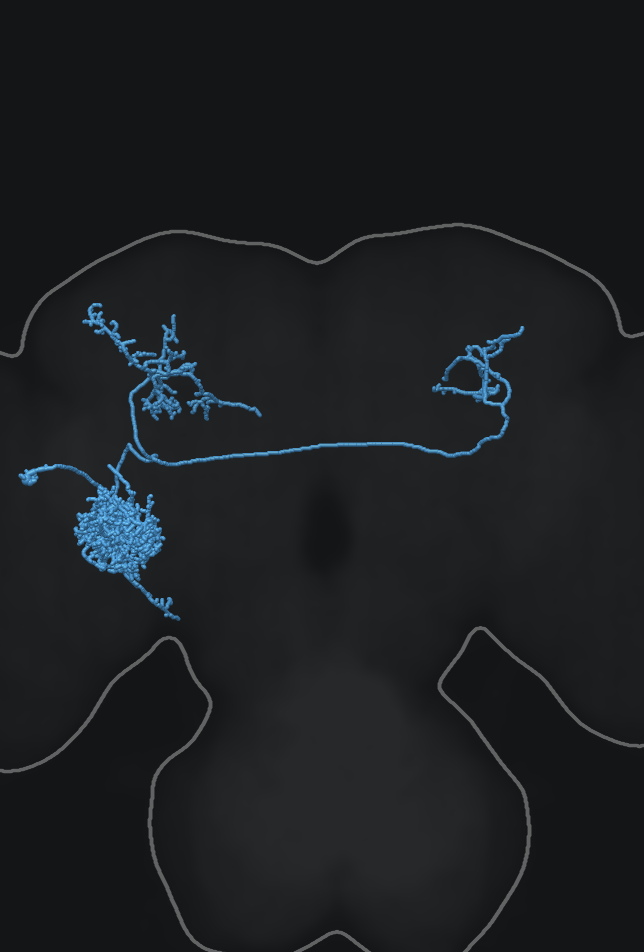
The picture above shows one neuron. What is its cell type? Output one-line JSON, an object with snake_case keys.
{"cell_type": "AVLP257"}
